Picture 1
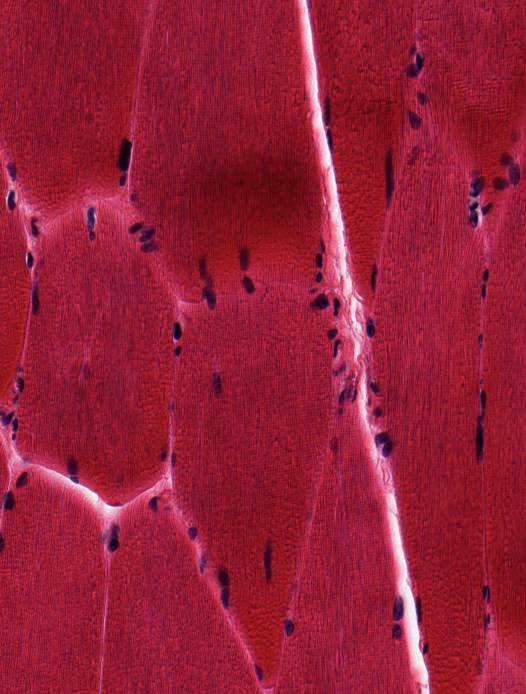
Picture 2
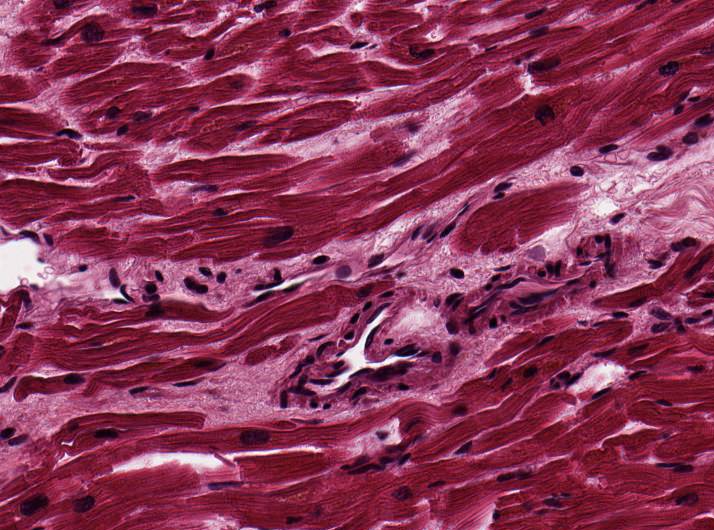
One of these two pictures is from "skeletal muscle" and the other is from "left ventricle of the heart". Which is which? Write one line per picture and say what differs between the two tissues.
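The field in picture 1 comes from the skeletal muscle. The nuclei lie at the edges of the fibres along their borders rather than in their centres.
The field in picture 2 comes from the left ventricle of the heart. The oval nuclei of the muscle fibres lie centrally within the fibres.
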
